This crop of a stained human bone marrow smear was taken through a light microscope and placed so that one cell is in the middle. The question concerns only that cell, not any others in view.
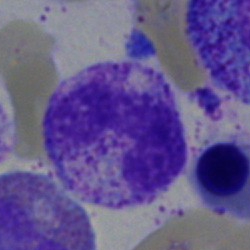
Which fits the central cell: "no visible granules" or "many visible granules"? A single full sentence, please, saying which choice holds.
There are many visible granules in its cytoplasm.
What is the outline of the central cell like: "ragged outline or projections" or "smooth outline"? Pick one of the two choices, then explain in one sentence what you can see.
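Smooth outline. The cell has a round, smooth outline.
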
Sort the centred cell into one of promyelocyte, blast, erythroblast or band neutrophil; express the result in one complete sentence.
This crop's central cell is a band neutrophil.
